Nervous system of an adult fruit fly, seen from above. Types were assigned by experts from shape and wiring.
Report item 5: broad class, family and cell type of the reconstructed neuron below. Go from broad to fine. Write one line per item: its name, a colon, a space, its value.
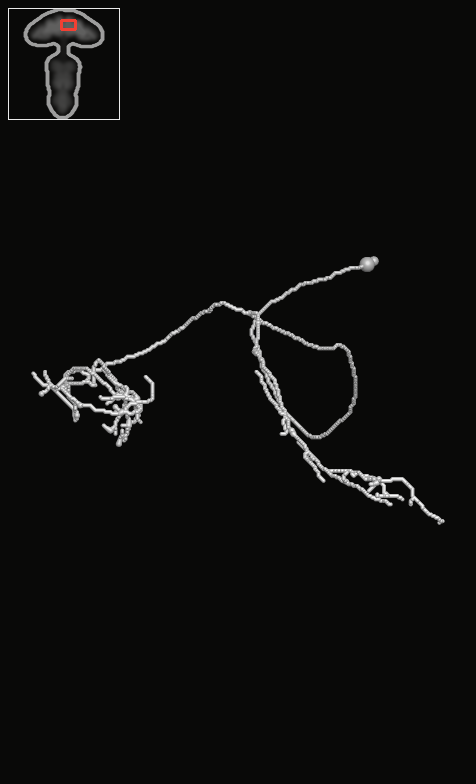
broad class: central-brain intrinsic neuron
family: hemilineage LALv1_dorsal
cell type: SAF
